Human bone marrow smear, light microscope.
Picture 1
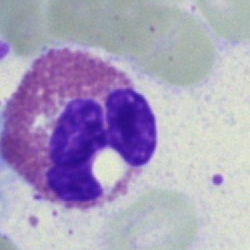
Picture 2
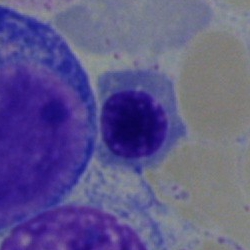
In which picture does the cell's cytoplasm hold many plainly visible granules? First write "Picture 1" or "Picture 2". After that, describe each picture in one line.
Picture 1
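In picture 1: The cytoplasm is packed with coarse reddish-pink granules.
In picture 2: The cytoplasm shows no granules.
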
